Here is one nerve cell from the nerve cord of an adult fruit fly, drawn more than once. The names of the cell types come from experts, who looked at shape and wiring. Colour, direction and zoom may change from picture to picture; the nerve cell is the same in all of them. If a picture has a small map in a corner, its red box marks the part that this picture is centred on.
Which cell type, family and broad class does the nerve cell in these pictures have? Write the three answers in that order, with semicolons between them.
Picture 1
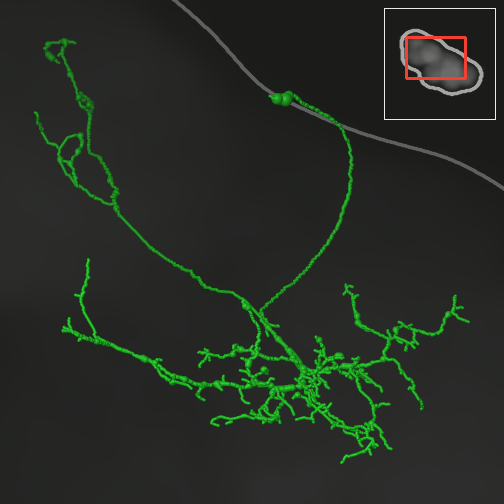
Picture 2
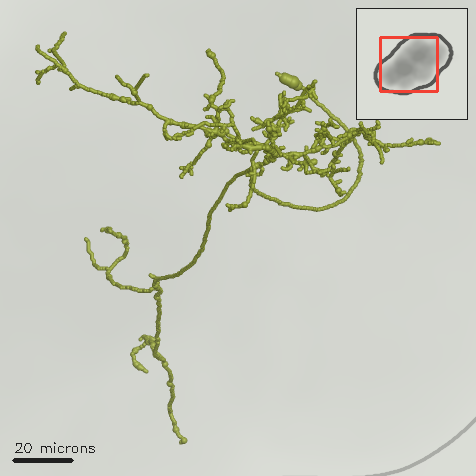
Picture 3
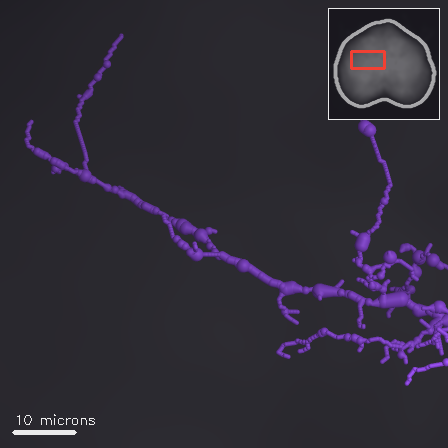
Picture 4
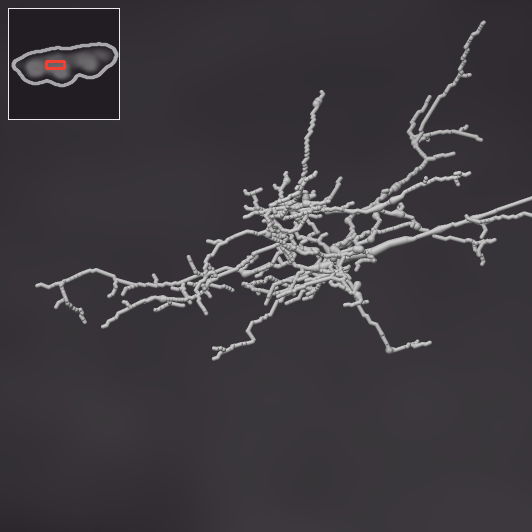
GFC3; hemilineage 11A; nerve-cord intrinsic neuron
